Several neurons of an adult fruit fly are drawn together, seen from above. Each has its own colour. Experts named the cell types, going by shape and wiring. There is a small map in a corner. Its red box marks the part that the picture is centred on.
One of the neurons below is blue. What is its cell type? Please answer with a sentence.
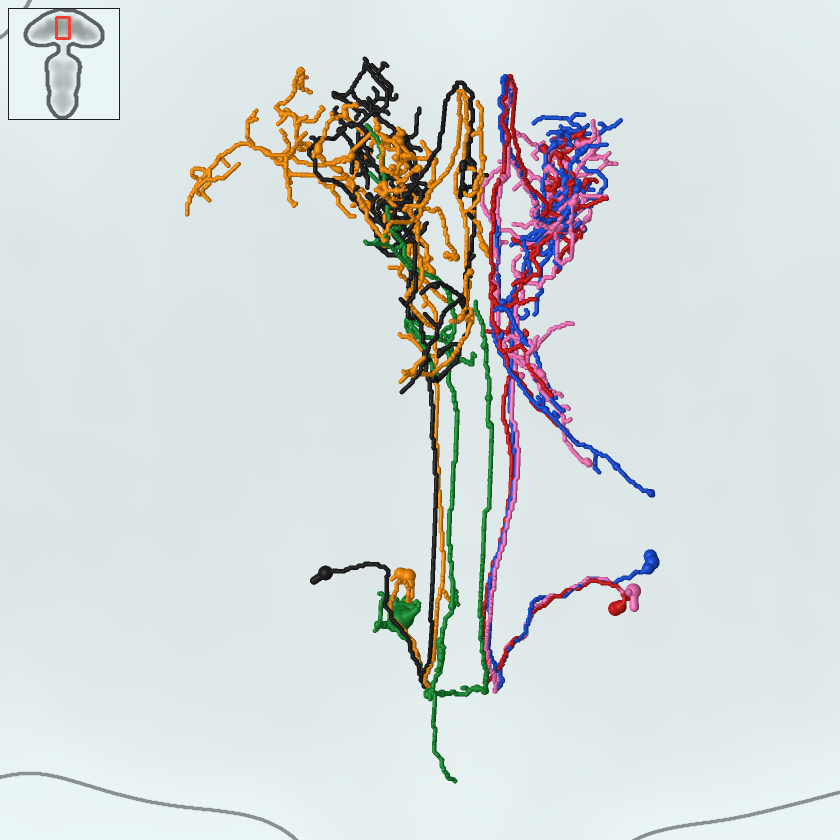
The cell type is PRW034.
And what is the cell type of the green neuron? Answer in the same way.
The cell type is GNG629.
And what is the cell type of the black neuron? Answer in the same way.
The cell type is PRW041.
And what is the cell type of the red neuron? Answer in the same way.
The cell type is PRW033.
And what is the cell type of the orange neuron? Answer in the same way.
The cell type is PRW016.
